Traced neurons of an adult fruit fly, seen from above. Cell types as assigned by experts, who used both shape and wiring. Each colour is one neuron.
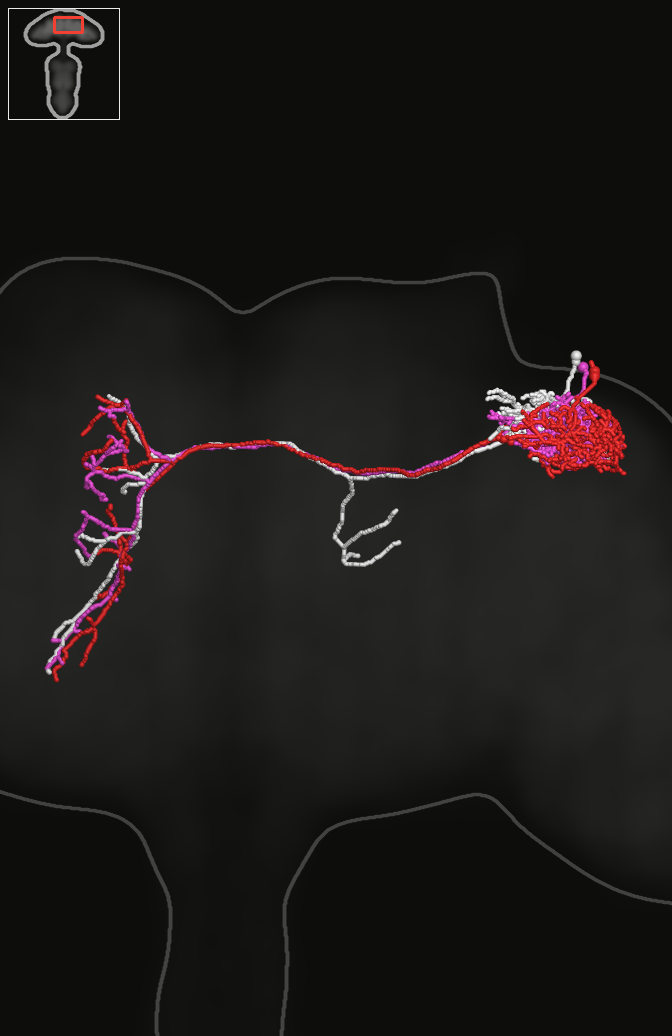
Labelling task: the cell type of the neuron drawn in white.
AOTU003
